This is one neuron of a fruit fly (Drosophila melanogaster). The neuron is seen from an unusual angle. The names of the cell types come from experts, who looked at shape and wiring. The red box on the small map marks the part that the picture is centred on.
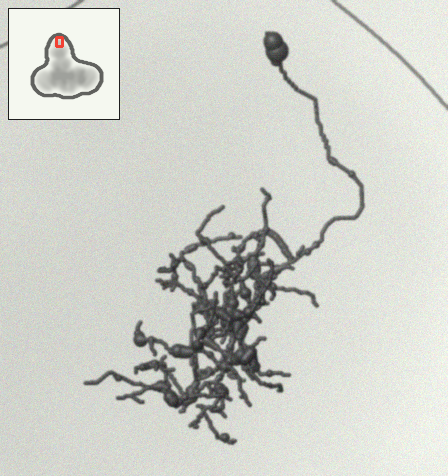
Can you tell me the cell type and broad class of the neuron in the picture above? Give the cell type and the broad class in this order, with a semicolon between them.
INXXX448; nerve-cord intrinsic neuron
